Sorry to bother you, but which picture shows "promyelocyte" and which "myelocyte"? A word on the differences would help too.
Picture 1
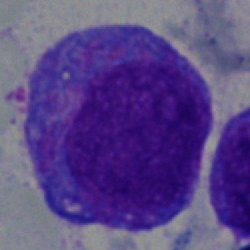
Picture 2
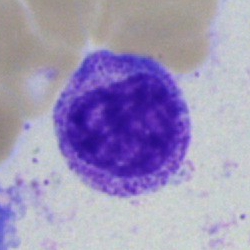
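The first picture has the promyelocyte, the second the myelocyte. The promyelocyte's outline is roughly round with a slightly angular, uneven border, while the myelocyte's is round. In the promyelocyte the chromatin is finely granular and fairly evenly spread; in the myelocyte it's dark purple and clumped, with paler patches between the clumps.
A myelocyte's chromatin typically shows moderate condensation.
The promyelocyte's cytoplasm stains deep blue.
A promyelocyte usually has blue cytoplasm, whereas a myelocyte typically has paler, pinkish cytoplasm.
The promyelocyte's rim of cytoplasm is widest on the upper-left side of the nucleus, and a paler zone lies against the nucleus on its left side.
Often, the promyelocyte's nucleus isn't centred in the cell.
A few small clear spots sit in the promyelocyte's cytoplasm, one of them near the upper left, but no vacuoles are seen in the myelocyte's cytoplasm. Red cells press against the top of the myelocyte.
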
